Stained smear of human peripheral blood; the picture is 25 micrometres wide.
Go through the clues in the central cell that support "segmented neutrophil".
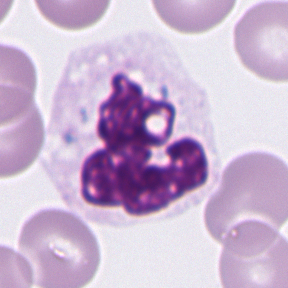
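Point one, the chromatin: here it is dark purple and coarsely clumped.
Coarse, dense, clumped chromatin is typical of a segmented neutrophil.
Point two, the nucleus: it shows no nucleoli.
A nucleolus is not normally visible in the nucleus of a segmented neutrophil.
Point three, the granules: they are fine and faint lilac.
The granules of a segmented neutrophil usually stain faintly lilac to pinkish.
The cytoplasm holding them is abundant and very pale lilac. All three points line up with a segmented neutrophil.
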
